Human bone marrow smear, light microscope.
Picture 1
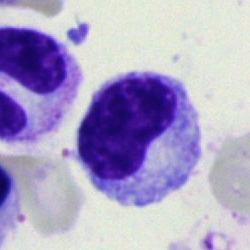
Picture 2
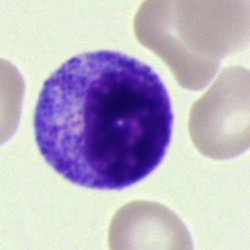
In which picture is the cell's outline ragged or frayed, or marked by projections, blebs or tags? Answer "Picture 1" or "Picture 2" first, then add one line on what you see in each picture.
Picture 1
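In picture 1: The cell outline is roughly round with a slightly uneven, bumpy edge.
In picture 2: The cell outline is round and smooth.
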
